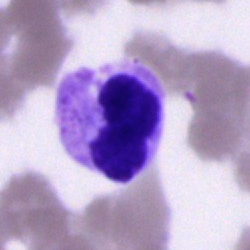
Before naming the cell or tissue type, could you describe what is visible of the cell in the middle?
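Look first at the nucleus, which lies toward the right side of the cell. Its chromatin is dense and deep purple. Pale lilac cytoplasm fills the left part, with fine purple granules scattered through it. This is a segmented neutrophil.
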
